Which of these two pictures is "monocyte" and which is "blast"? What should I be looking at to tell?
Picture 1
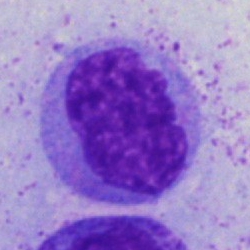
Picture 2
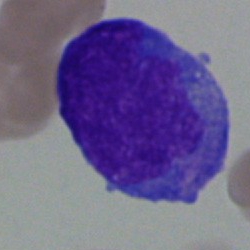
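Monocyte in picture 1, blast in picture 2. The monocyte has a roughly round, smooth outline and a nucleus with an irregular outline, notched shallowly along its right side.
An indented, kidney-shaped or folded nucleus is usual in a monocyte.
Its chromatin is coarse and clumped, with paler patches between dark masses, and no distinct nucleolus is visible.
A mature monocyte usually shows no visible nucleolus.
A moderate rim of pale blue-grey cytoplasm surrounds the nucleus, widest on the left, without vacuoles. The blast is oval, with a slightly irregular edge and a small rounded bleb projecting from its upper right edge. Its nucleus sits toward the upper left, leaving more cytoplasm on the right. The chromatin is dark purple and finely stippled, not in coarse clumps as in the monocyte. No distinct granules are seen in the cytoplasm.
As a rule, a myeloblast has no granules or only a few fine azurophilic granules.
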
